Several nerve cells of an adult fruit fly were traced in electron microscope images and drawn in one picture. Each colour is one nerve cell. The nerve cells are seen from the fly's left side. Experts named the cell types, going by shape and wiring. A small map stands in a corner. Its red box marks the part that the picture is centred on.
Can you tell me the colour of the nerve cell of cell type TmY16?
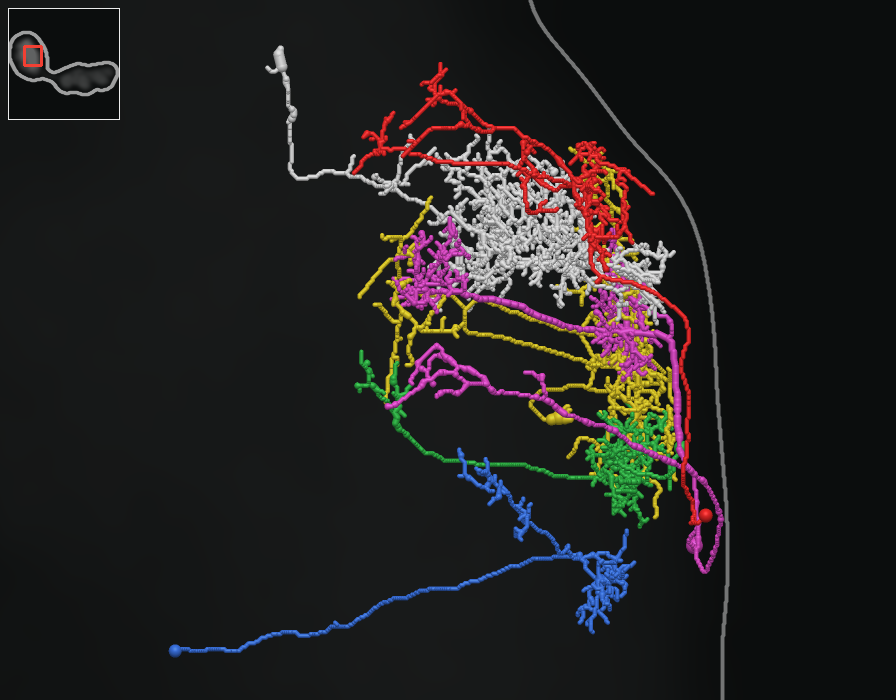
yellow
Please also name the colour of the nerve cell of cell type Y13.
red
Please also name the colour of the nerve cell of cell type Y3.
green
